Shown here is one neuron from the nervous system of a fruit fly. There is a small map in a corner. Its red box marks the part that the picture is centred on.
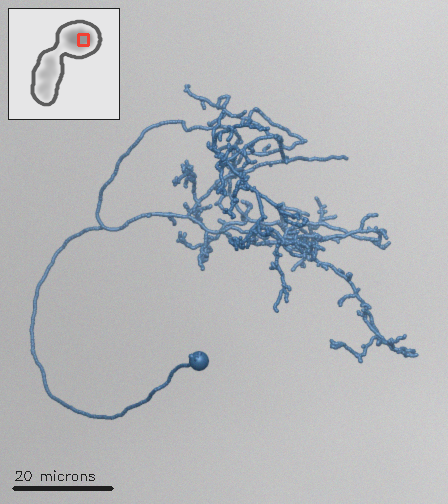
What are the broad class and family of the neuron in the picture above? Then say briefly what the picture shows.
This is a central-brain intrinsic neuron. Its family is hemilineage VLPp&l1_anterior. The cell body is at the bottom of the picture. From left to right in the picture it spans about 80 microns. Dozens of branch ends can be seen.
